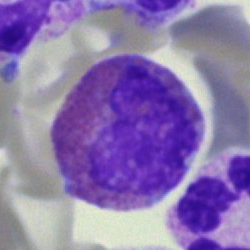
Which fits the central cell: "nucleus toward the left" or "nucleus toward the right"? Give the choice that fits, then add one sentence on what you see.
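Nucleus toward the right. The nucleus fills most of the cell and sits toward the right side.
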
